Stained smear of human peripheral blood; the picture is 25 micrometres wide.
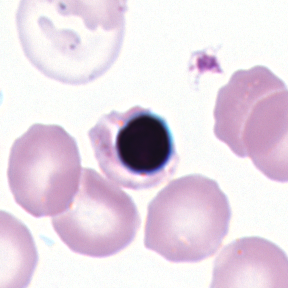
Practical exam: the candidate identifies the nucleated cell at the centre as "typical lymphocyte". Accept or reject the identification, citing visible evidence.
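Chromatin: uniformly dense, nearly black, without visible internal pattern; this matches normoblast.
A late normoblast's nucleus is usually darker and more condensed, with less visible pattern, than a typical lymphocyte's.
Nucleoli: none seen, consistent with typical lymphocyte.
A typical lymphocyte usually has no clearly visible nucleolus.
Cytoplasm: pale greyish-pink, paler than nearby red cells; this matches normoblast.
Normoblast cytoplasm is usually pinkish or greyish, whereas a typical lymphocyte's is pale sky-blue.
The cytoplasm band is wider left of the nucleus; the outline is irregular, not smoothly round. So: normoblast, not typical lymphocyte.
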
